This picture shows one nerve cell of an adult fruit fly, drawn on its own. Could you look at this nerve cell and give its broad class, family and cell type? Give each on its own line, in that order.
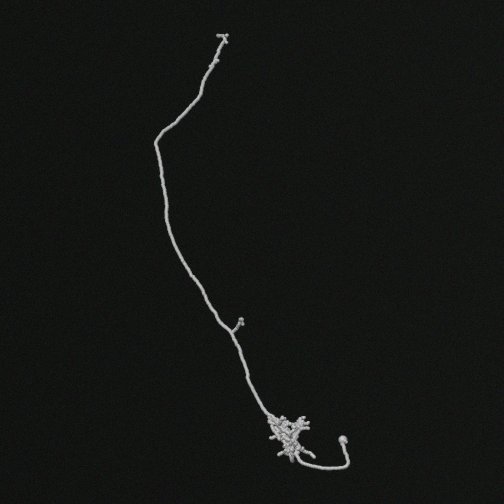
ascending neuron
hemilineage 19B
AN19B093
